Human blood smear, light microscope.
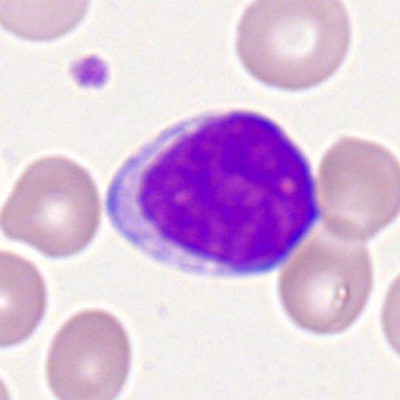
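Lymphocyte: the central cell, whose outline looks to me smooth and oval. Its cytoplasm seems to form a crescent-shaped rim on the left side of the nucleus, pale blue in colour. As far as I can tell, no vacuoles lie in that cytoplasm.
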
